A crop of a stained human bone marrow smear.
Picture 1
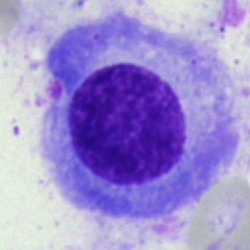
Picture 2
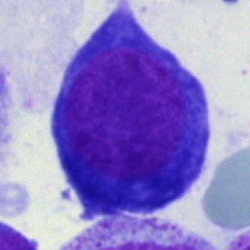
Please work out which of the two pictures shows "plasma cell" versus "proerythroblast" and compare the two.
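The plasma cell's in picture 1, the proerythroblast in picture 2. The chromatin is the big contrast: coarse and clumped in the plasma cell, with paler gaps between dark clumps, but finely stippled and evenly spread in the proerythroblast.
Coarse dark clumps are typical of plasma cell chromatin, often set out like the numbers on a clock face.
The plasma cell's abundant blue cytoplasm forms a wide rim all round the nucleus, a deeper blue at the edge than next to the nucleus.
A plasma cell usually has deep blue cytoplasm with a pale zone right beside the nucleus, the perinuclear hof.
The proerythroblast's cytoplasm is deep blue, its rim widest at the top. The plasma cell's outline is irregular, indented at the upper left, whereas the proerythroblast is oval and tapers to a pointed tip at the top. Neither has granules, and there's no distinct nucleolus in the plasma cell.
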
